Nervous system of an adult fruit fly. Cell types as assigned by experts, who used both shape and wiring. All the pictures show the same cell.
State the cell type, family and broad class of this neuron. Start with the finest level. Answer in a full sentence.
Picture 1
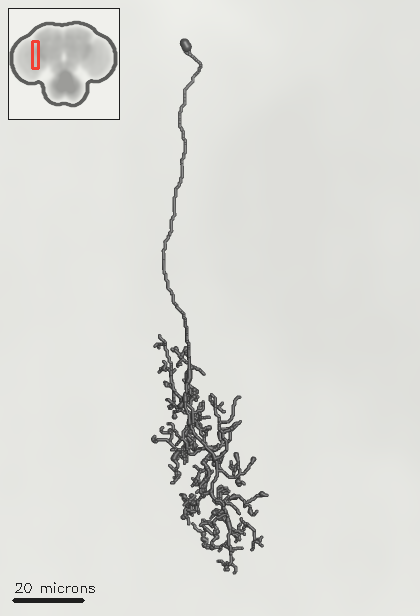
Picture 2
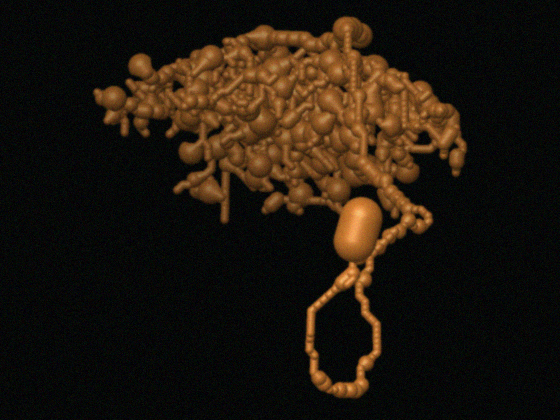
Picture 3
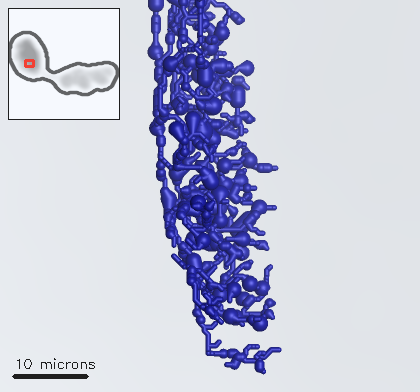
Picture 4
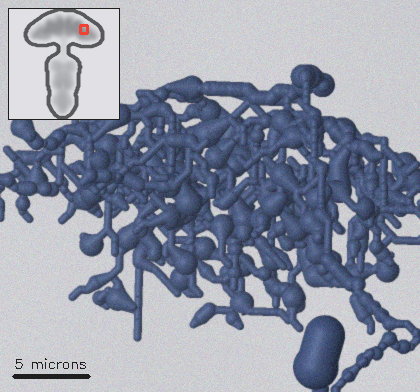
Type Pm2a of the Pm family, an optic-lobe intrinsic neuron.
